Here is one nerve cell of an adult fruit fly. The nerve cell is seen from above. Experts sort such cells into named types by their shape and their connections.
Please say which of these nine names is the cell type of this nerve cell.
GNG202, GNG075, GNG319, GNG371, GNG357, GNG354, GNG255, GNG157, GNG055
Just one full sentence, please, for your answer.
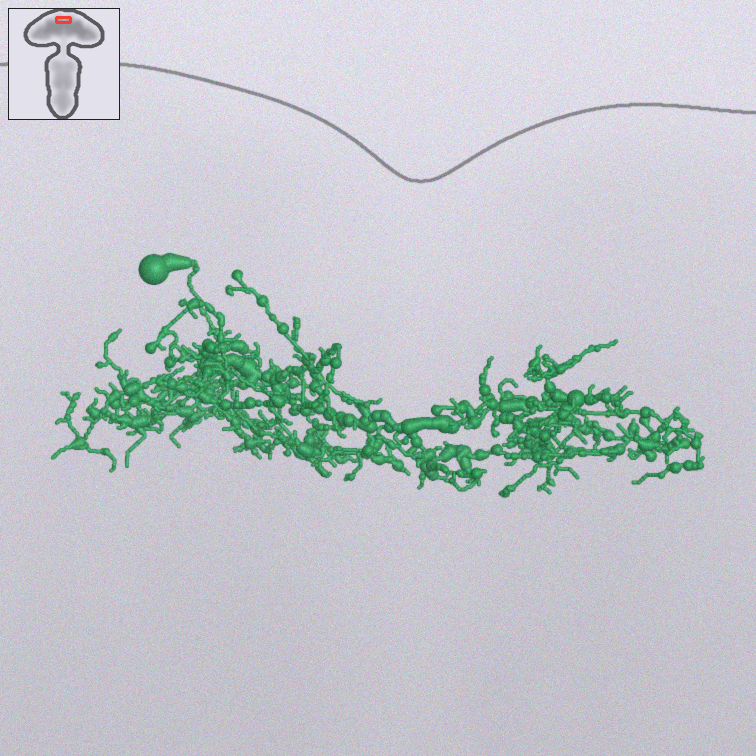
It is the cell type GNG075 to which this nerve cell belongs.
